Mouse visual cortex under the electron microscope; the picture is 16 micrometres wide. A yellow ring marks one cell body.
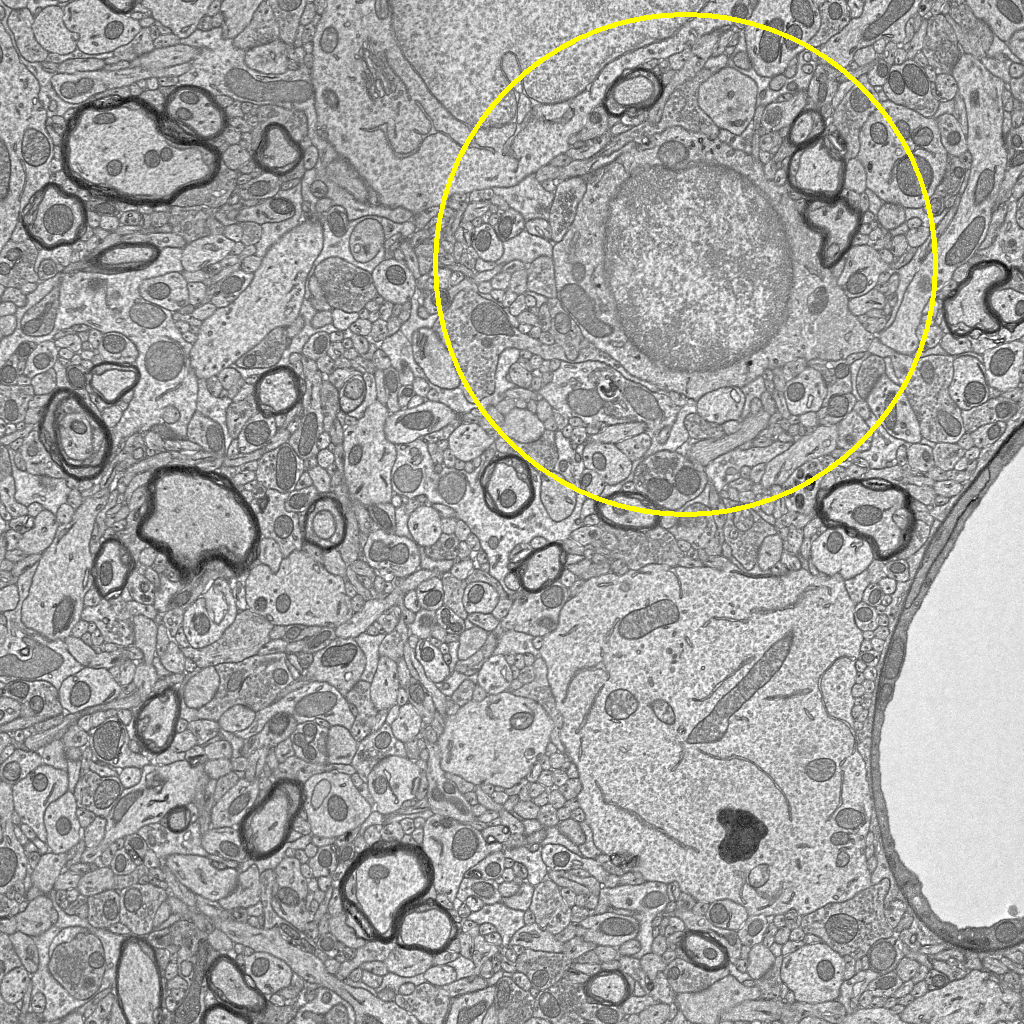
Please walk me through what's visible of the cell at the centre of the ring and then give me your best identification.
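Here the nucleus is a smooth oval, and you can see all of it inside the ring. Its envelope has no deep infoldings anywhere. The chromatin is finely granular, spread fairly evenly, with no large dark clumps. There are no parallel stacks of rough endoplasmic reticulum in the cytoplasm either. This one's an oligodendrocyte.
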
